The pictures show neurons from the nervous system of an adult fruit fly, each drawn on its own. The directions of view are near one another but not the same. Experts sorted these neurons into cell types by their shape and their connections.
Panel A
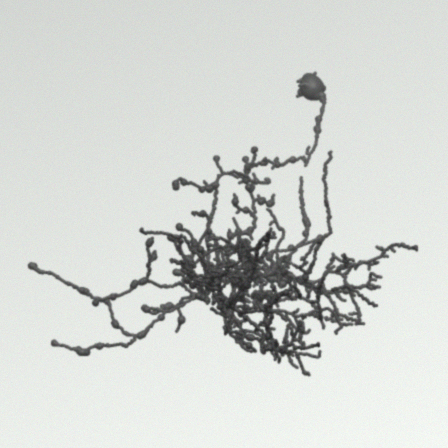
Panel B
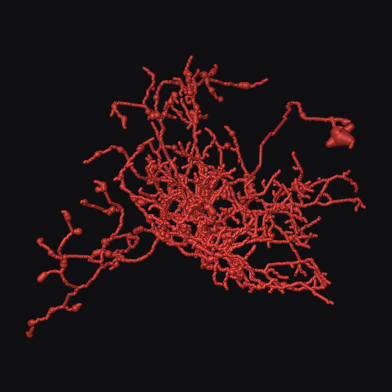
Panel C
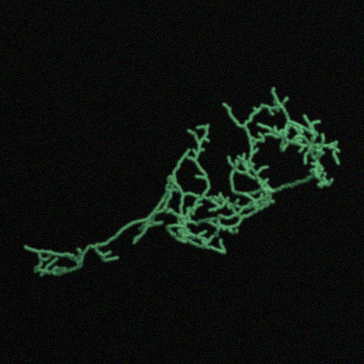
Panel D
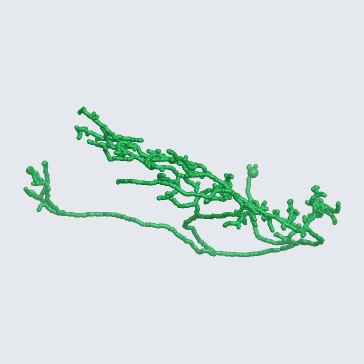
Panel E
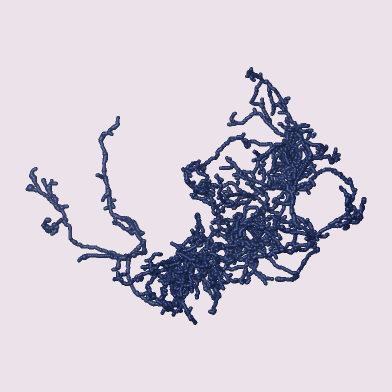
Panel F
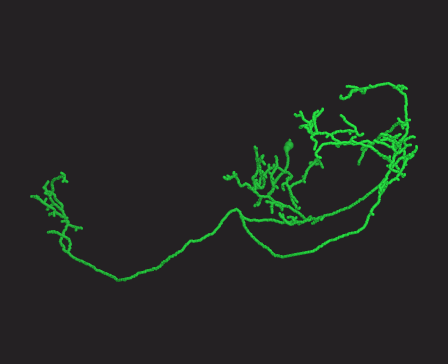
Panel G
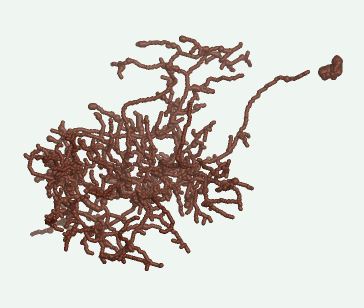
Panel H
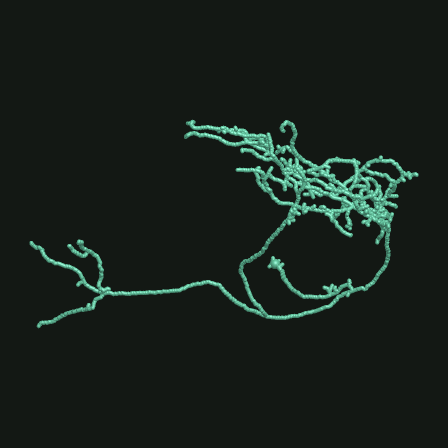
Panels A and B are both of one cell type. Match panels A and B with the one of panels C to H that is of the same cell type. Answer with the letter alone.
G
